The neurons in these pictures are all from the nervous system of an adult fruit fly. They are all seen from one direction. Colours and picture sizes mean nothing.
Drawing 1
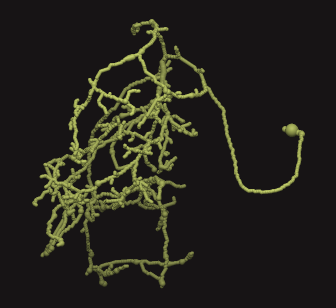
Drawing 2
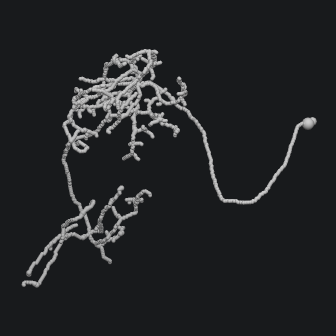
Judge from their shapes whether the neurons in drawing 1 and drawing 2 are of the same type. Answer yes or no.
no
